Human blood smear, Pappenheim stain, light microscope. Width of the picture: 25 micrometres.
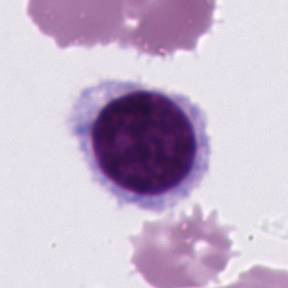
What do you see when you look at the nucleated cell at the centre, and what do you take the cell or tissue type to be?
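Start with the outline: the cell is about 13 by 11 micrometres, and its edge is irregular and slightly frayed rather than smooth. The nucleus is round, about 9 micrometres across, and fills about 60% of the cell's area. Its chromatin is deeply stained dark purple, with a faintly mottled texture. The pale blue cytoplasm forms a rim that is widest on the left side of the nucleus. What you have here is a hairy cell.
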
